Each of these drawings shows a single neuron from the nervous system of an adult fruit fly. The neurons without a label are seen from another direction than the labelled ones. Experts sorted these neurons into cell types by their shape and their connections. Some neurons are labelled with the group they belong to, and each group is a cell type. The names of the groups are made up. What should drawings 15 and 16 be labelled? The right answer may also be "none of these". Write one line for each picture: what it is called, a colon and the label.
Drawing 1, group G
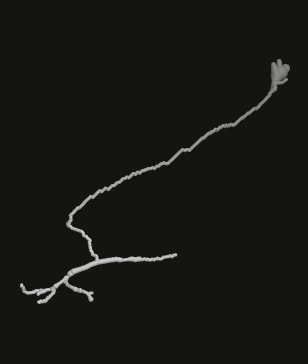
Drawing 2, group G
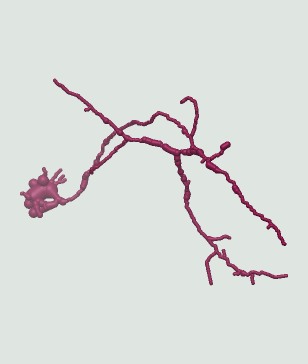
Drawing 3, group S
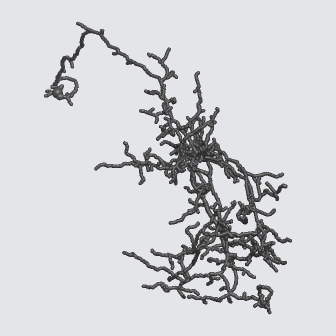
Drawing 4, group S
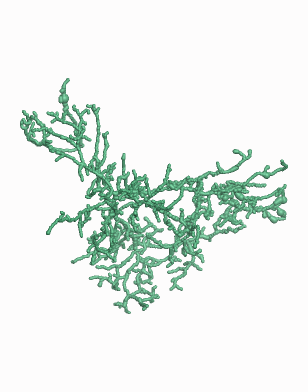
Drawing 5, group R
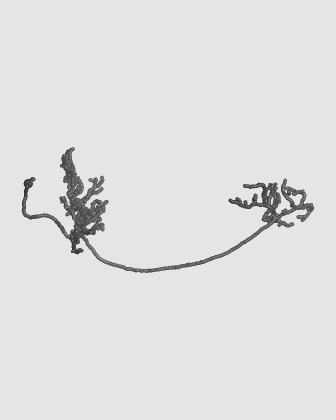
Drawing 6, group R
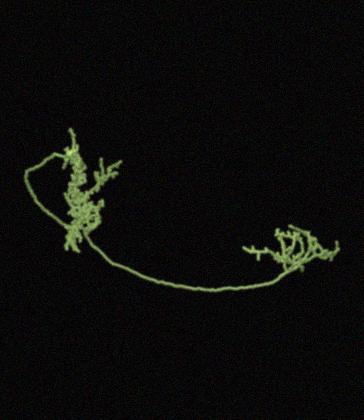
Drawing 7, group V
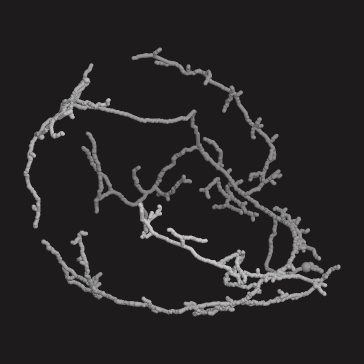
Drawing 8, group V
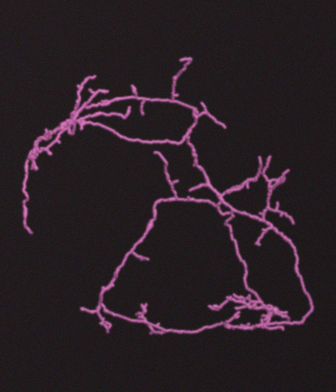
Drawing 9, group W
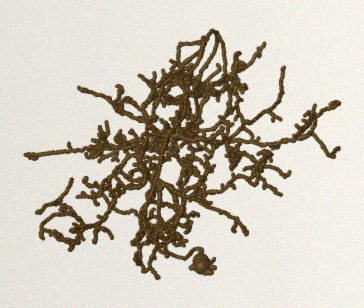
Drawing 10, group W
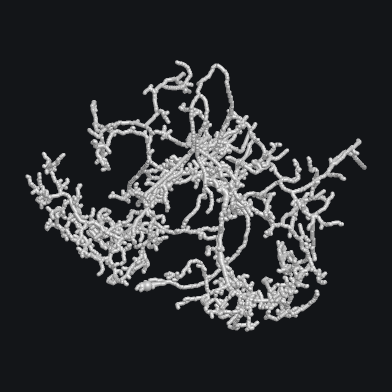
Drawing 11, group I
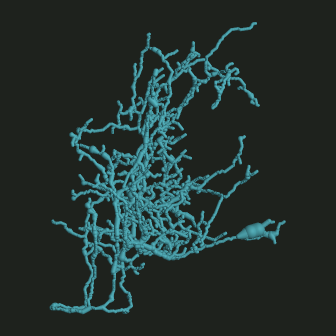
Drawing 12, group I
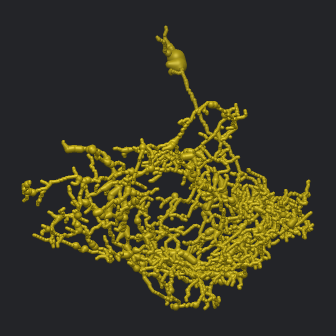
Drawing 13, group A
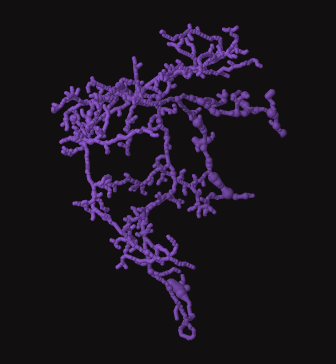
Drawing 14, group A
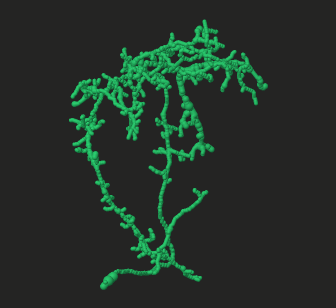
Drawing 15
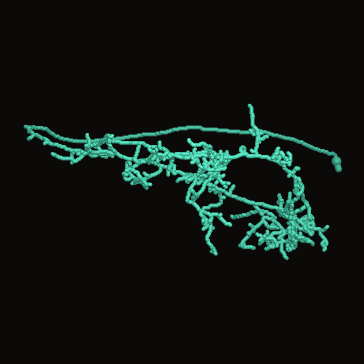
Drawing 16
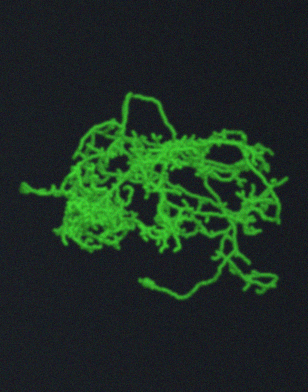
15: none of these
16: group W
